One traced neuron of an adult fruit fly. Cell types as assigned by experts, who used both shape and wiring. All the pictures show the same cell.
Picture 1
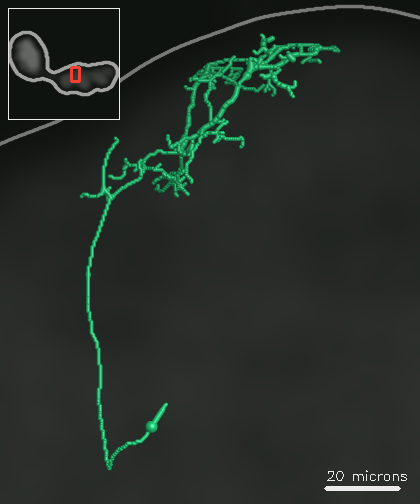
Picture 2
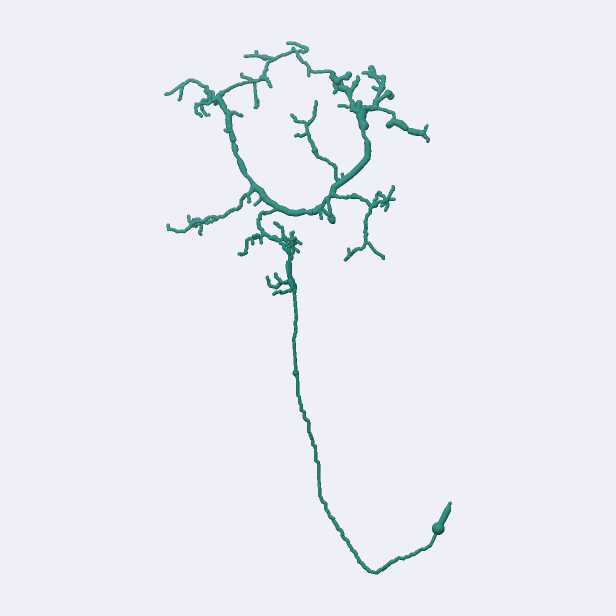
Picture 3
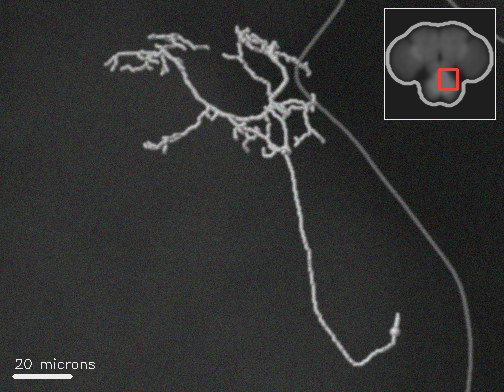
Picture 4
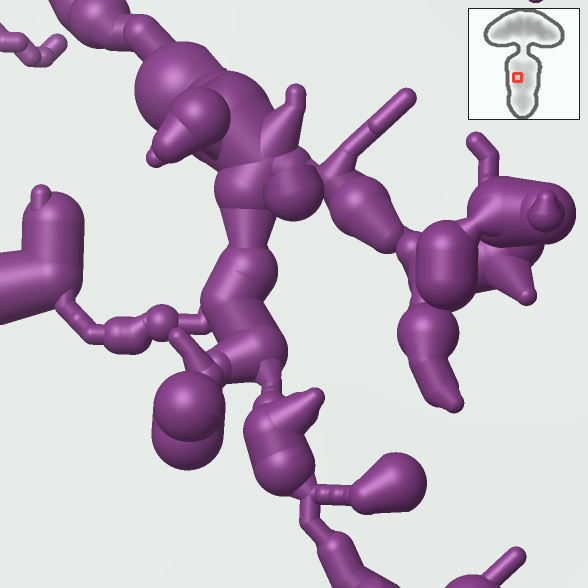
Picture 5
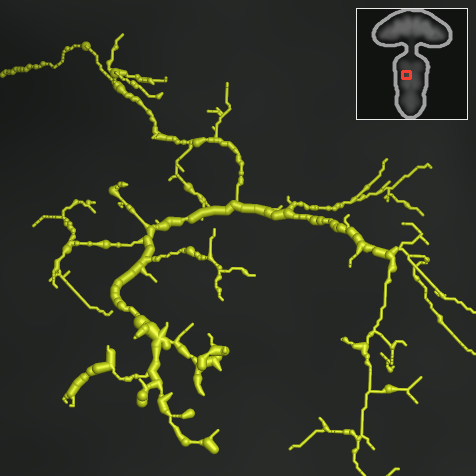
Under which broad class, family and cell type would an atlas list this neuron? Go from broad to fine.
nerve-cord intrinsic neuron; hemilineage 03B; IN03B077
